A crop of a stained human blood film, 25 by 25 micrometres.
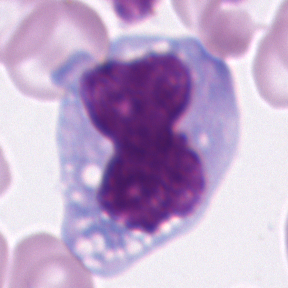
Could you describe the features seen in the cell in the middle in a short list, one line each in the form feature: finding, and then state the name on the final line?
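Outline: irregular, somewhat angular, I'd say, not round
Nucleus: pinched in from both sides, waisted rather like an hourglass
Vacuoles: many clear ones, clustered in the lower-left cytoplasm
Granules: no coarse ones that I can see
Name: monocyte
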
